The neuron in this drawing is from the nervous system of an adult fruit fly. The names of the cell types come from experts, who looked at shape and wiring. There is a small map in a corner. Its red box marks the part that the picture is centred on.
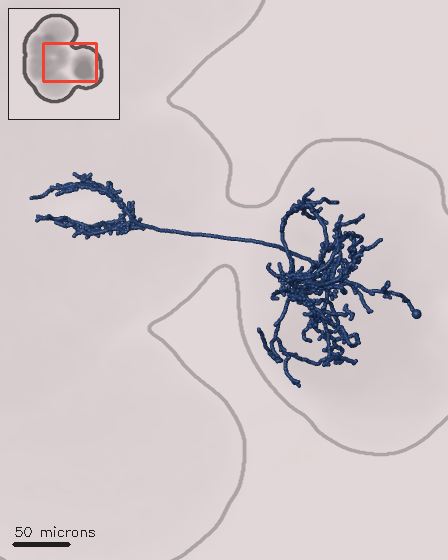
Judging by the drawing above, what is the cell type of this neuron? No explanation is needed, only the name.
AN27X016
